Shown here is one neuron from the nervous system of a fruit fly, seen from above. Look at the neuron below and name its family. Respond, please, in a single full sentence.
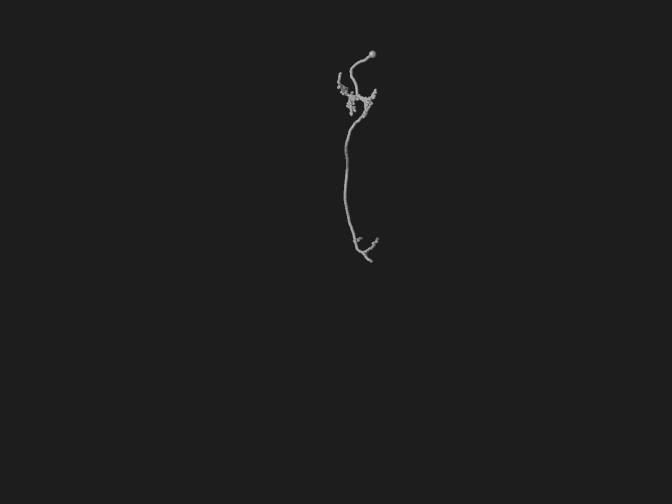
It is the family hemilineage MX12 to which this neuron belongs.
